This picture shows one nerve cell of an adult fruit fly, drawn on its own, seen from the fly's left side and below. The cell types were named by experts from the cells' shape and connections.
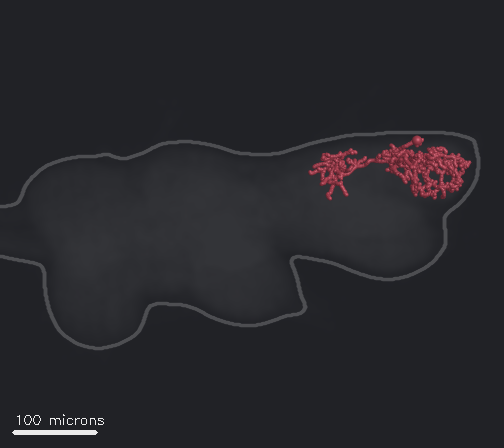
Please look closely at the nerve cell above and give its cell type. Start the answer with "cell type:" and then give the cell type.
cell type: INXXX269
